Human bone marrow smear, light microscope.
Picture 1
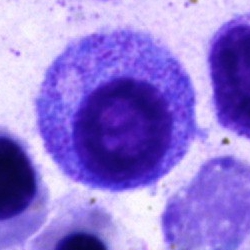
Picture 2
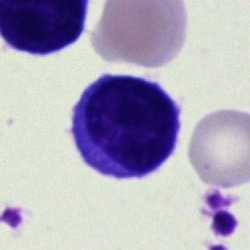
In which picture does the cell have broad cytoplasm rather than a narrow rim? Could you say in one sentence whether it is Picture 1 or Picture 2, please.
The nucleus is surrounded by plenty of cytoplasm in picture 1.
